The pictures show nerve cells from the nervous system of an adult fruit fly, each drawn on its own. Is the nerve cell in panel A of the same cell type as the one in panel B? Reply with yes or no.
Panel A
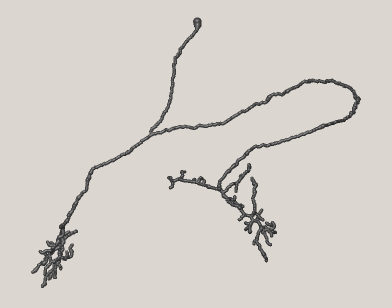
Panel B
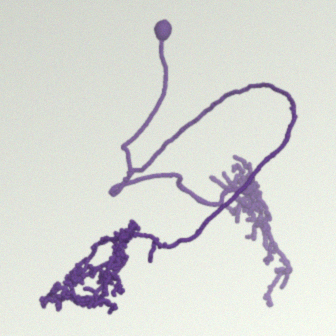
yes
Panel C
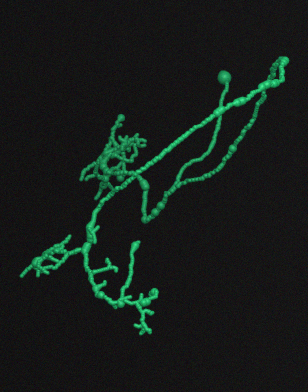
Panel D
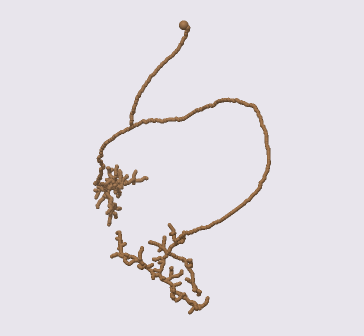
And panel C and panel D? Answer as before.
yes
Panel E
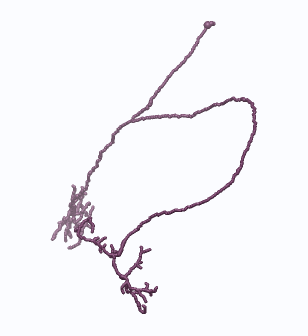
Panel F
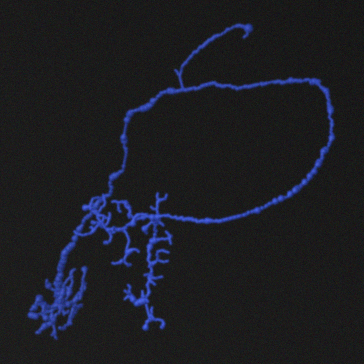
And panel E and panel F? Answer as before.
yes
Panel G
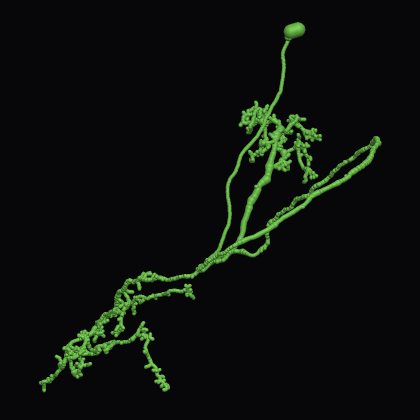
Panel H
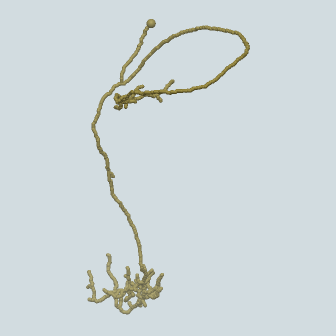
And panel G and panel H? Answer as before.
no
